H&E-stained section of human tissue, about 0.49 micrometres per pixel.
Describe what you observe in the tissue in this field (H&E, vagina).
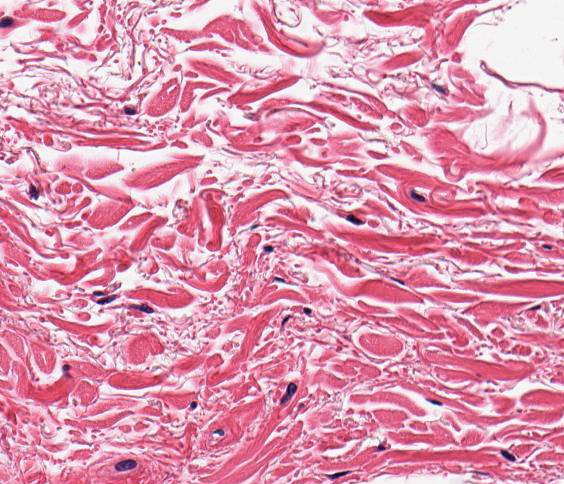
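Pink-staining collagen bundles fill the whole field; there is no epithelium. The bundles are wavy and run in mixed directions, many cut across as oval profiles. Nuclei are sparse, mostly small, dark blue and elongated, lying flattened between bundles; no distinct cytoplasm is seen around them.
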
